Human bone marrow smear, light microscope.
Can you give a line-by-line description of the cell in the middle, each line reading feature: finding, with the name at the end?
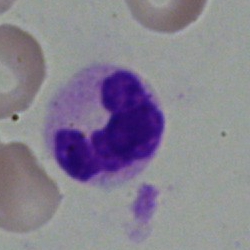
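Outline: round and smooth, with an even edge
Nucleus: a thick curved band, bent into a C
Opening: the hollow of the C faces upper left
Chromatin: dense, dark purple, clumped
Name: band neutrophil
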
